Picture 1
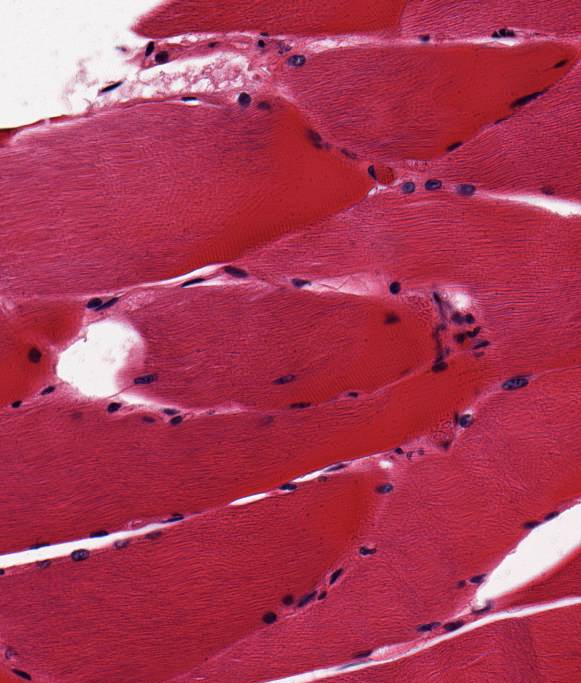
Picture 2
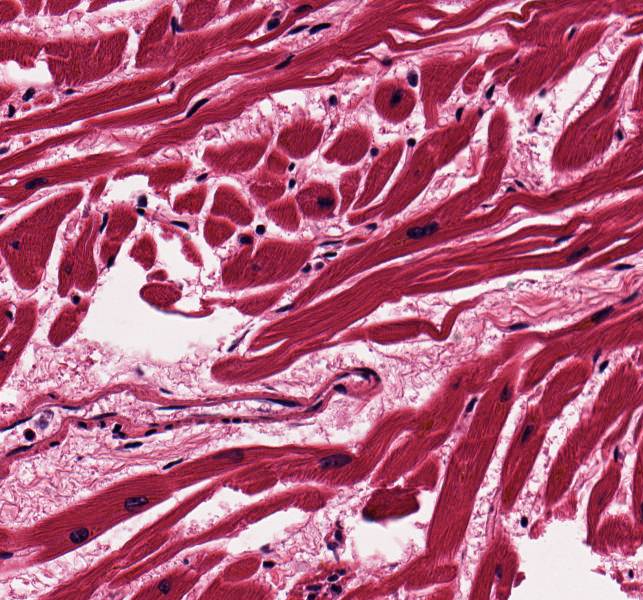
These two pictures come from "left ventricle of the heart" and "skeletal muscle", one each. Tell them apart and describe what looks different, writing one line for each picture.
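Picture 1 – skeletal muscle. The fibre nuclei lie at the edges of the fibres, lined up along their boundaries.
Picture 2 – left ventricle of the heart. Muscle fibre nuclei are single, oval and centrally placed within the fibres.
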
